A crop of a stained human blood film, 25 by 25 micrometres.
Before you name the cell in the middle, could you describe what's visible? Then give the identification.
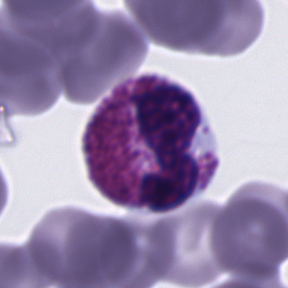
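Outline first: round and smooth. Next, the nucleus, which lies toward the right side of the cell. Then the granules, most crowded on the left side. Last, at the right edge, a small pale area of cytoplasm with few granules. This cell is an eosinophil.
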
